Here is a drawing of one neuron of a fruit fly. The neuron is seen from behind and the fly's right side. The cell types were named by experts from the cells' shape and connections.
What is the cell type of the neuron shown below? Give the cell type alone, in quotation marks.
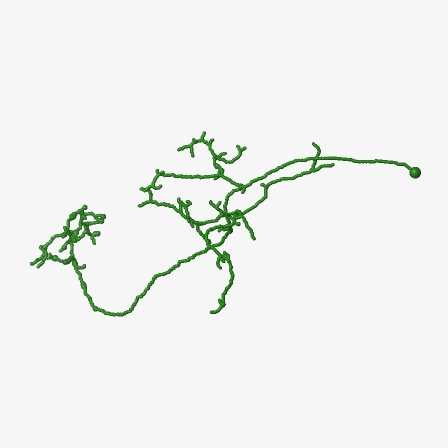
"CB1011"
